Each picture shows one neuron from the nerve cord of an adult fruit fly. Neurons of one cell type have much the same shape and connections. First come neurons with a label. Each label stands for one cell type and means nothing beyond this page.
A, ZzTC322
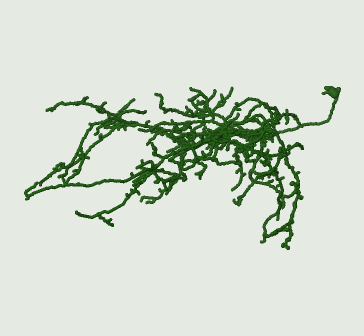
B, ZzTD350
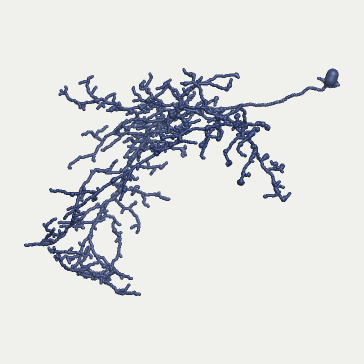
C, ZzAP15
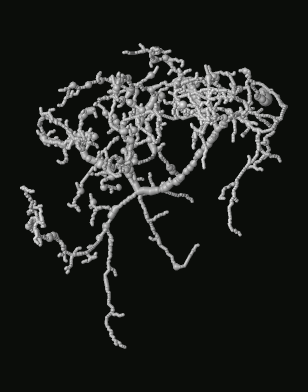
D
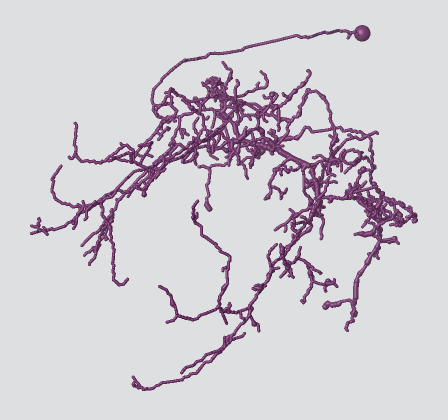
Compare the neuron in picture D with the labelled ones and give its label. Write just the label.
ZzTC322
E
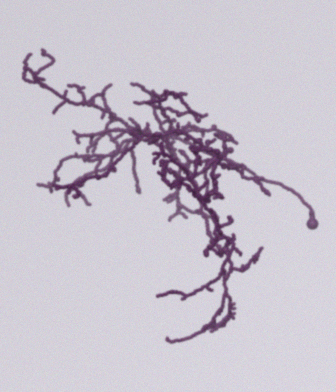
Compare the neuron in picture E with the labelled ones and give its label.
ZzAP15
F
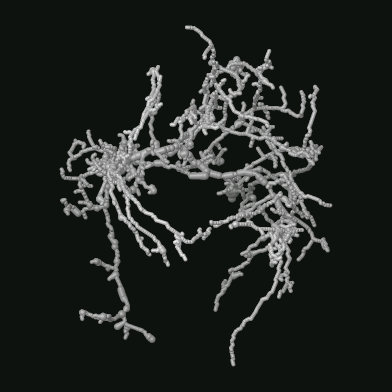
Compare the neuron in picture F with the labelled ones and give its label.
ZzTC322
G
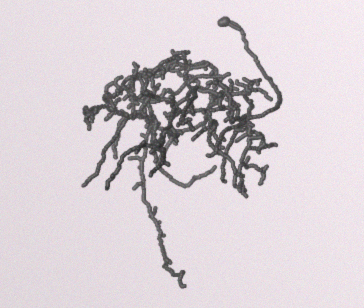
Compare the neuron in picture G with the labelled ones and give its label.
ZzAP15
